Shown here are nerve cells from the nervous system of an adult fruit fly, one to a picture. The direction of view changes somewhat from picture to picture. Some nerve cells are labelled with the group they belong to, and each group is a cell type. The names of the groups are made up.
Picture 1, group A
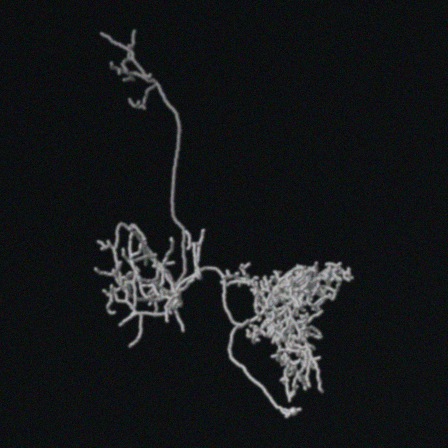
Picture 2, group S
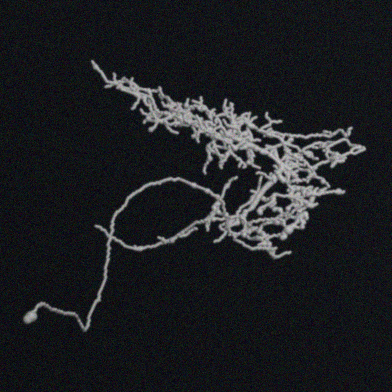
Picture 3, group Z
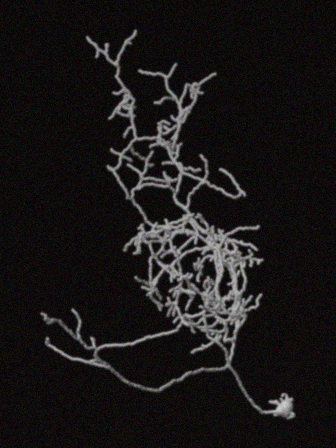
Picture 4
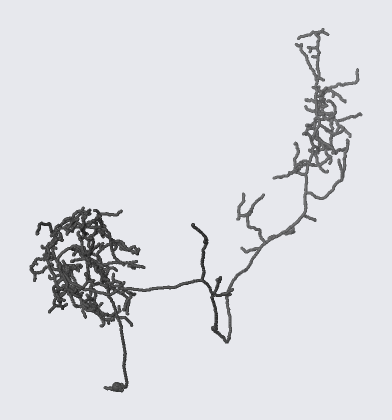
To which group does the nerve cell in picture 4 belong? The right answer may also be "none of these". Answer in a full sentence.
It belongs to group Z.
